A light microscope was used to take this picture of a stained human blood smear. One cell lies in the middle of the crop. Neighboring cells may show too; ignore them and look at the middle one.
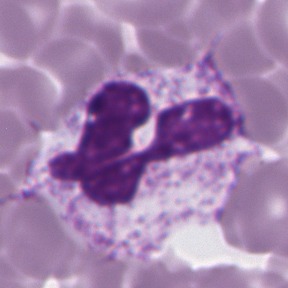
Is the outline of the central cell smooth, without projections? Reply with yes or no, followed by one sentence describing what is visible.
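No. The cell outline is irregular, with fine spiky projections along its edge.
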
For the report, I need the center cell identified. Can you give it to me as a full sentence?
In short, the cell at the center is a segmented neutrophil.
